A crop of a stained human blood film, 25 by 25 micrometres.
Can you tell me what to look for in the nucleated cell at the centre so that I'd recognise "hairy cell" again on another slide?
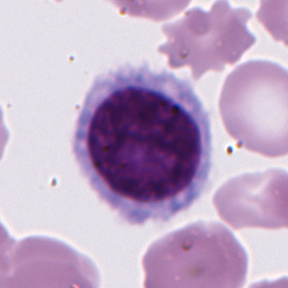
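Much of what is seen here goes with a hairy cell.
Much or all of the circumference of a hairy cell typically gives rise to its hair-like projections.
Here the border is frayed, with fine hair-like projections all around, which agrees with this.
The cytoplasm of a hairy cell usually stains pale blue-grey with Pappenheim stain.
The cytoplasm of this cell is pale greyish-blue, matching that colour.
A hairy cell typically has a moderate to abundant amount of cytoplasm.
In this cell a rim of cytoplasm is visible on all sides of the nucleus, and the nucleus fills about 60% of the cell's area.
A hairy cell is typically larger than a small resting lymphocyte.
This cell is about 13 micrometres across, with a round nucleus about 10 micrometres across. The nuclear chromatin is dark purple with a mottled, clumpy texture.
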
